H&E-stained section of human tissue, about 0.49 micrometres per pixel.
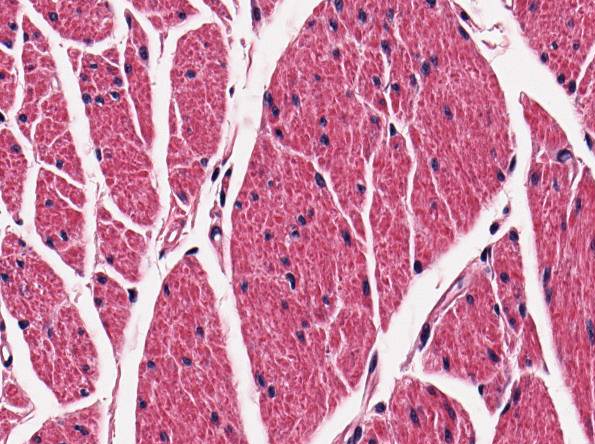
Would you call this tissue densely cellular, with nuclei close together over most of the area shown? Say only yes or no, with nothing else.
No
